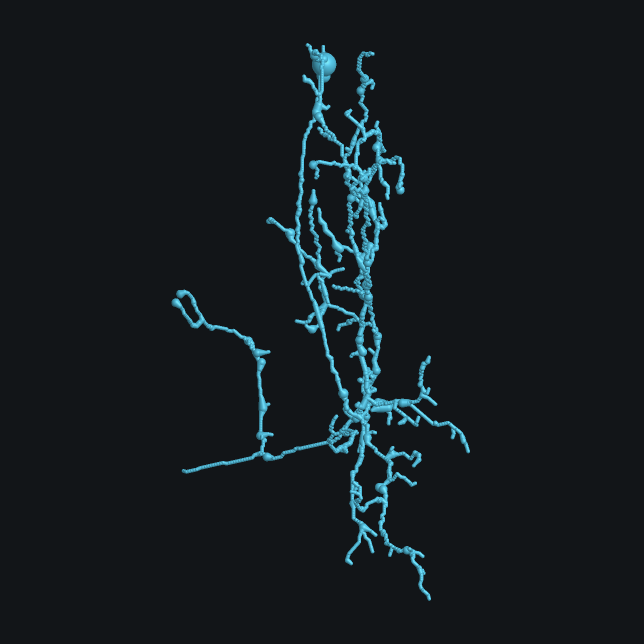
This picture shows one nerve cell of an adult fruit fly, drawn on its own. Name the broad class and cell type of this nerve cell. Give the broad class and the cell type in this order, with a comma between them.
central-brain intrinsic neuron, SMP427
